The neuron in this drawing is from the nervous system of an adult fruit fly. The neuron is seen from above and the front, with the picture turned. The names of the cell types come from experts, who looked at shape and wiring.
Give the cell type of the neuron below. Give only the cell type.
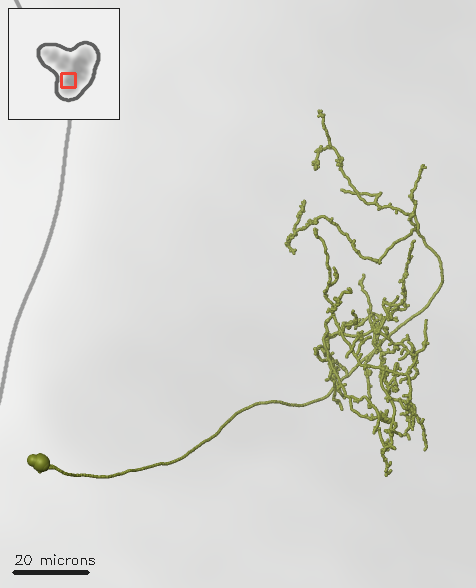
PLP191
